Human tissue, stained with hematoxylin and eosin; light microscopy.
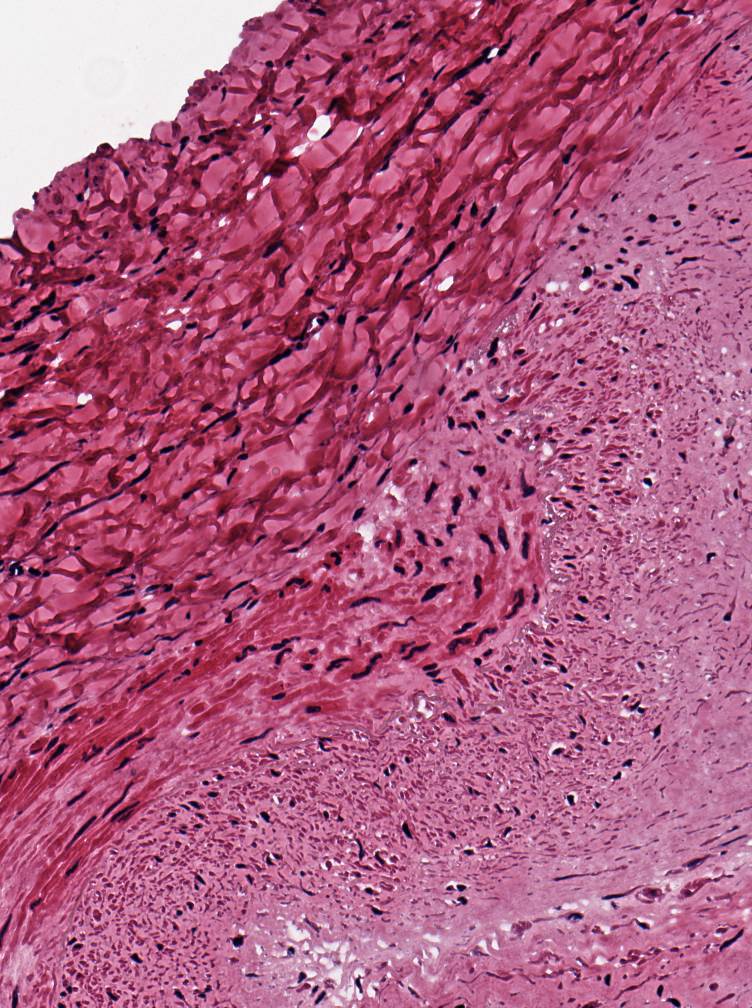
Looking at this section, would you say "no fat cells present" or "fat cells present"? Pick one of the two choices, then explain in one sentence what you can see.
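No fat cells present. No fat cells are present anywhere in the field.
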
